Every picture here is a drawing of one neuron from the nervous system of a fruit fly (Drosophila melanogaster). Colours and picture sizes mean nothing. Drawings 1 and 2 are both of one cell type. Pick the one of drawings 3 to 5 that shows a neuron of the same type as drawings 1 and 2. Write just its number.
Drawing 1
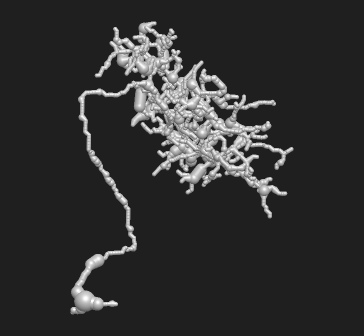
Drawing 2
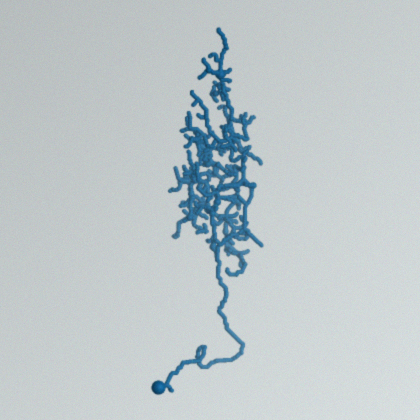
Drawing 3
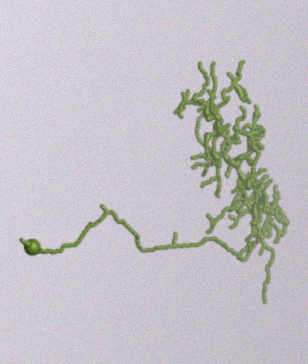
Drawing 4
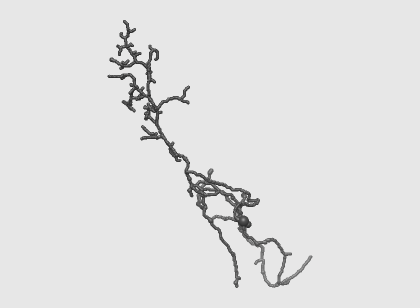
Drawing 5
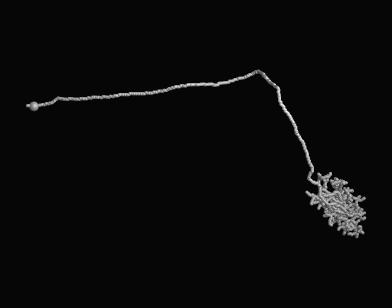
3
